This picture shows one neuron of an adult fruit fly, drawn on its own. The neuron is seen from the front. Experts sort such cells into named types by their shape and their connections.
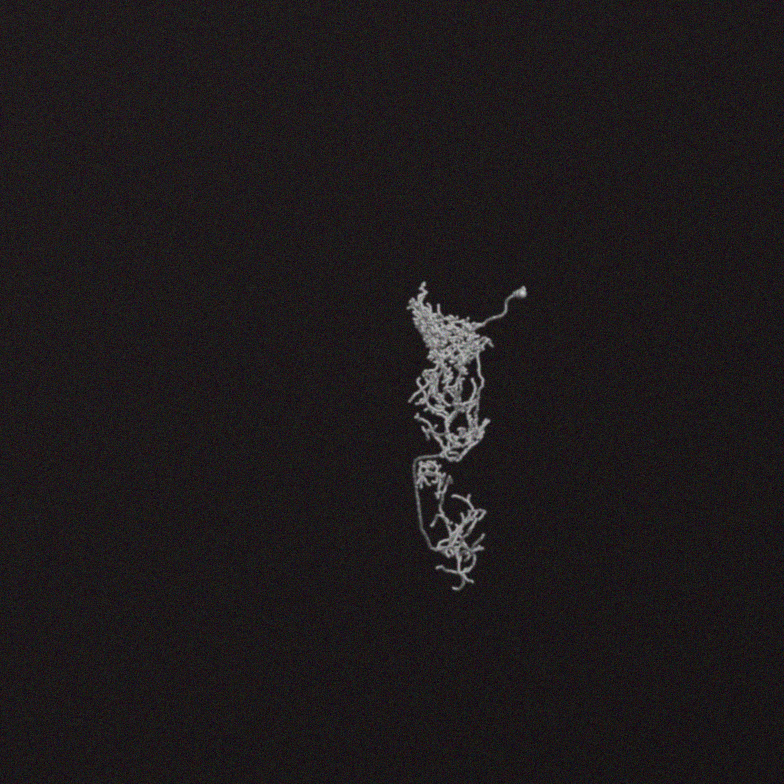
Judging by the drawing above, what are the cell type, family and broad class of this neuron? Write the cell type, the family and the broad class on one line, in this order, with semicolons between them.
DNde005; DNde; descending neuron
